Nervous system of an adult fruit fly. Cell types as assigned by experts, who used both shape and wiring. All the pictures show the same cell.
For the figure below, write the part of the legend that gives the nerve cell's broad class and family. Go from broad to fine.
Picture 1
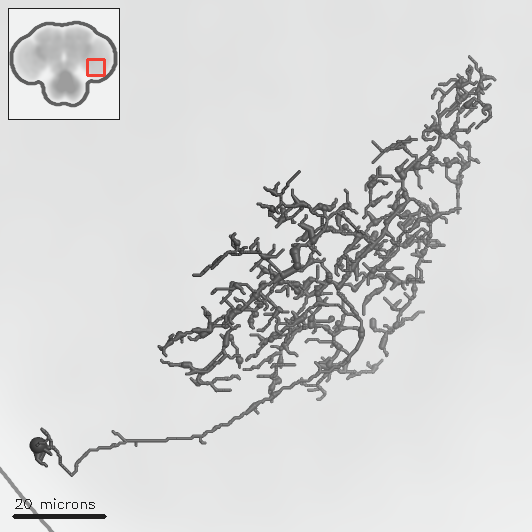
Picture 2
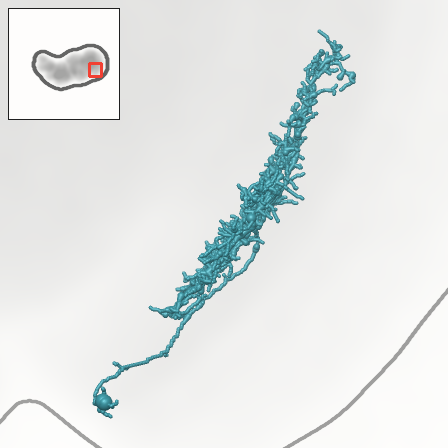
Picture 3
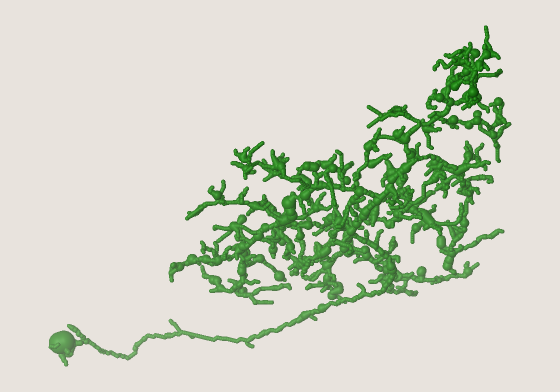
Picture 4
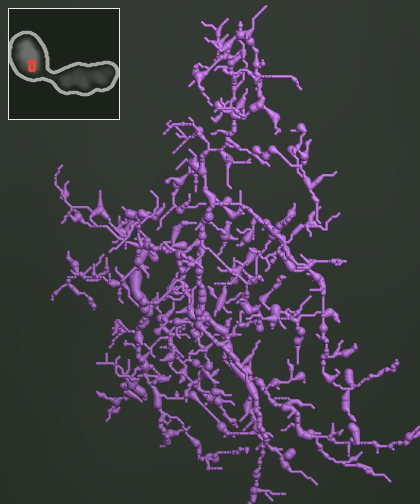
optic-lobe intrinsic neuron; Pm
